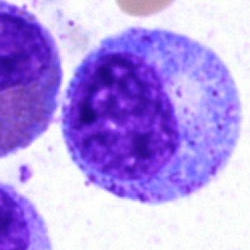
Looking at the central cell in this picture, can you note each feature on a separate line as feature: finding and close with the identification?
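Outline: round
Nucleus: set toward the left side
Cytoplasm: a paler zone just right of the nucleus
Neighbour: a red cell just above, at the top edge
Name: promyelocyte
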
